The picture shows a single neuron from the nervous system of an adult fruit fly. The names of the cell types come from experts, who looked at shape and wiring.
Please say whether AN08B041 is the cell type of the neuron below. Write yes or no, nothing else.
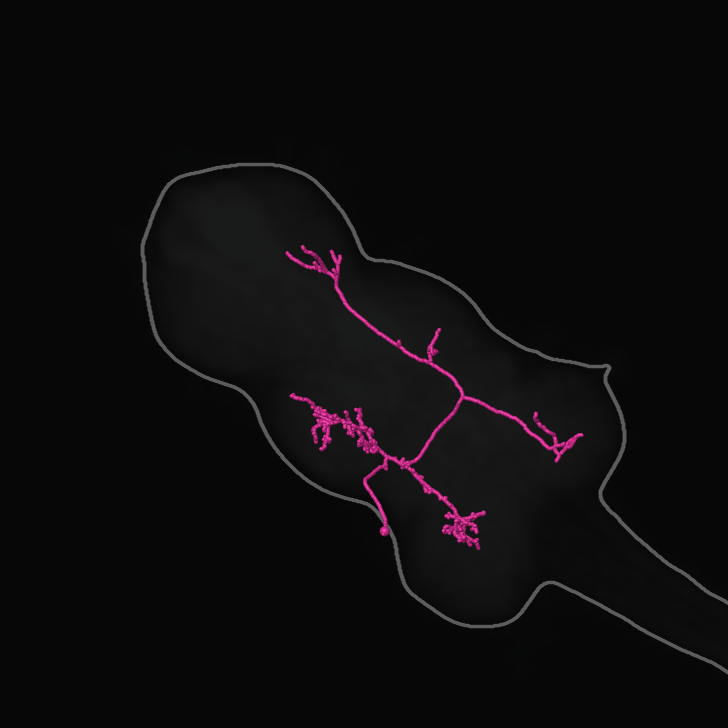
no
